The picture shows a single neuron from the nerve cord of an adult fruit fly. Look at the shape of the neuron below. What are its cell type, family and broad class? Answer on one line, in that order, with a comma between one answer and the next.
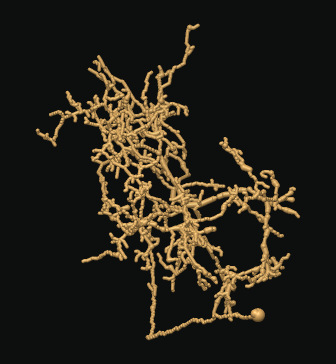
IN21A042, hemilineage 21A, nerve-cord intrinsic neuron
